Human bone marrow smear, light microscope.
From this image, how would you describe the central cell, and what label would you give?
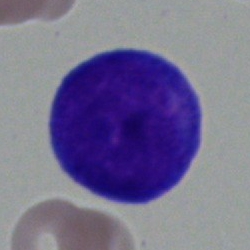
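Nearly round in outline, this cell is almost entirely taken up by its nucleus. That nucleus stains a deep blue-violet throughout. No granules are visible anywhere in the cell. It is a blast.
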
